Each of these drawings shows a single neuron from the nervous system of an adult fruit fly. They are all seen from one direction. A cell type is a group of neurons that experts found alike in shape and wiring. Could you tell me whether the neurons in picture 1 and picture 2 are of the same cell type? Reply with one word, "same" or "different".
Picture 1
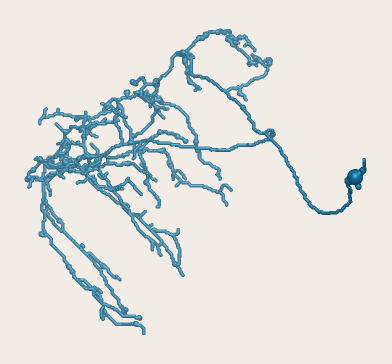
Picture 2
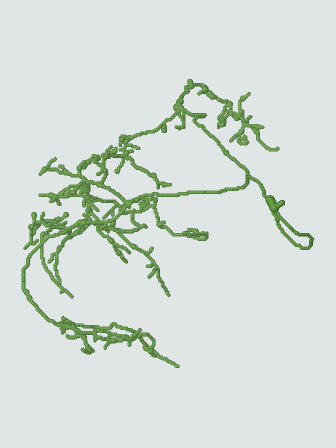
same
